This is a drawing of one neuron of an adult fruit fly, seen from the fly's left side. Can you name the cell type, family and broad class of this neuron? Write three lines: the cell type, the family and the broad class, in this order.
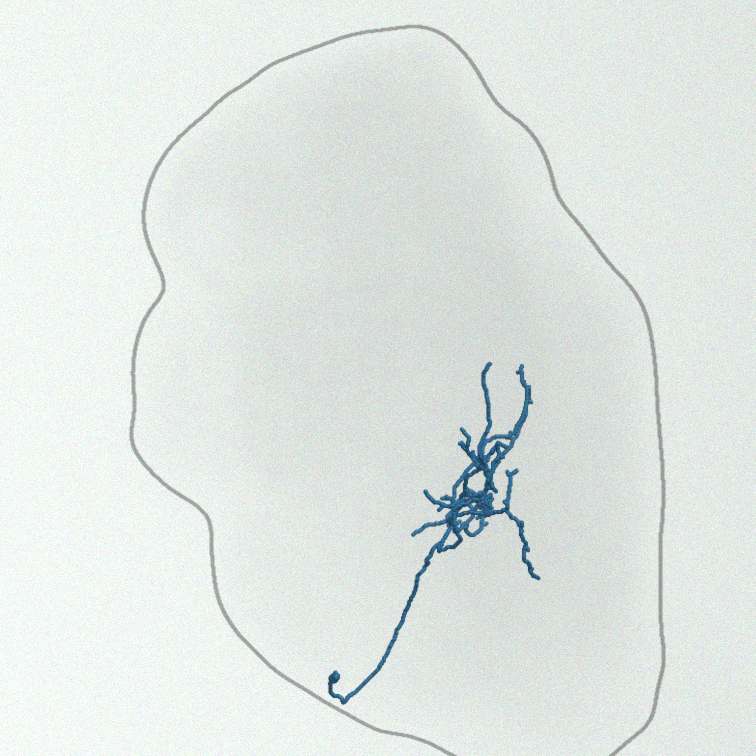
CB2859
hemilineage MX3
central-brain intrinsic neuron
